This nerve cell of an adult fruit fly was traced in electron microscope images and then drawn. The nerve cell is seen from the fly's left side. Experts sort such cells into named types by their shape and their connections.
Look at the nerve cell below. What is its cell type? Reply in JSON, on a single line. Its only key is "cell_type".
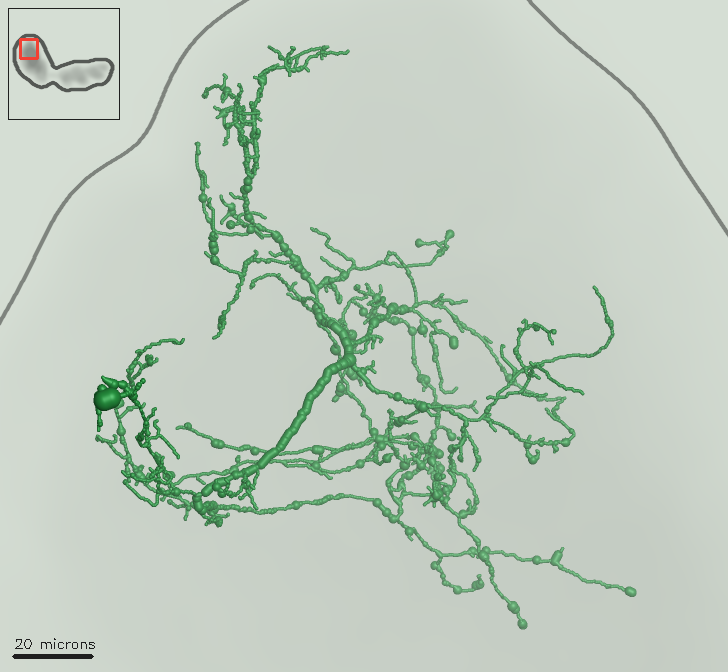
{"cell_type": "CB3977"}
